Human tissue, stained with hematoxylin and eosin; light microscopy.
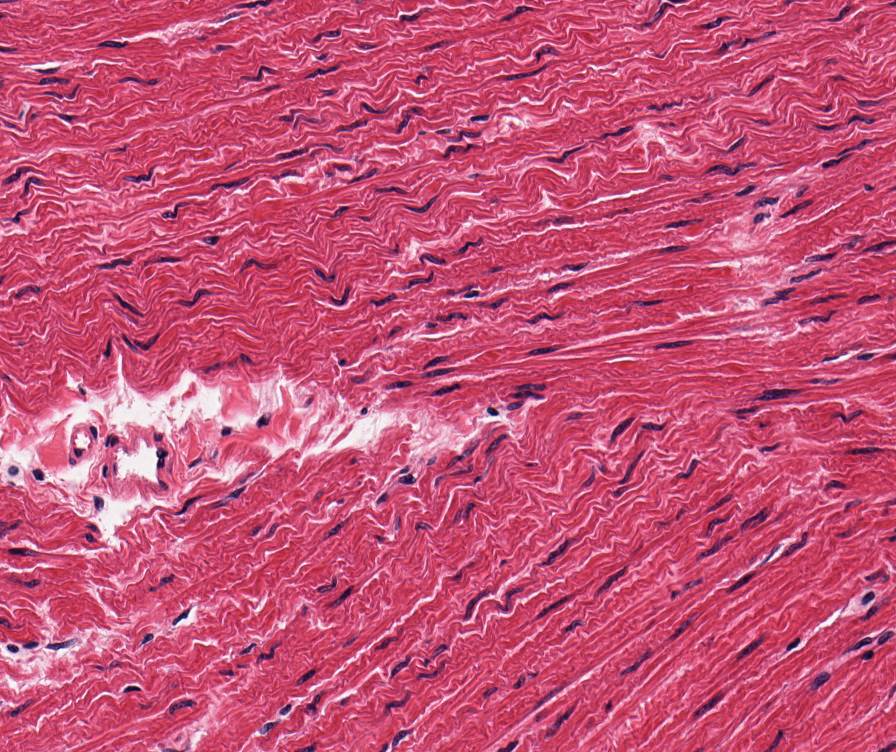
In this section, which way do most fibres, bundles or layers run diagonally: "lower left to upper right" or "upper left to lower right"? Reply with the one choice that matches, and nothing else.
Lower left to upper right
